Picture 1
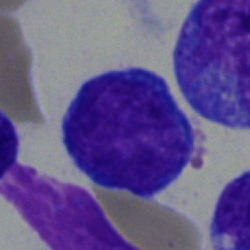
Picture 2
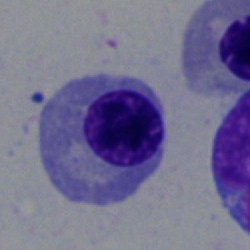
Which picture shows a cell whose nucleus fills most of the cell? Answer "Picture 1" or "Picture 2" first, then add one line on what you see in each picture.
Picture 1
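What picture 1 shows: Cytoplasm is scant, at most a thin rim around the nucleus.
What picture 2 shows: The cytoplasm is abundant and pale blue-grey.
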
